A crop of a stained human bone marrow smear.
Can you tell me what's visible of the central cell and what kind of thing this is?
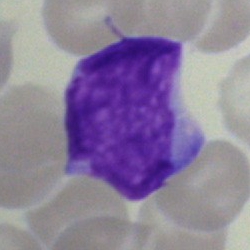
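Nearly the whole cell is filled by the nucleus. Its dark purple chromatin is mottled with many small pale spots. A scant rim of pale blue cytoplasm is visible, chiefly on the right side. One thin filament projects from the top edge. The cell is a blast.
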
